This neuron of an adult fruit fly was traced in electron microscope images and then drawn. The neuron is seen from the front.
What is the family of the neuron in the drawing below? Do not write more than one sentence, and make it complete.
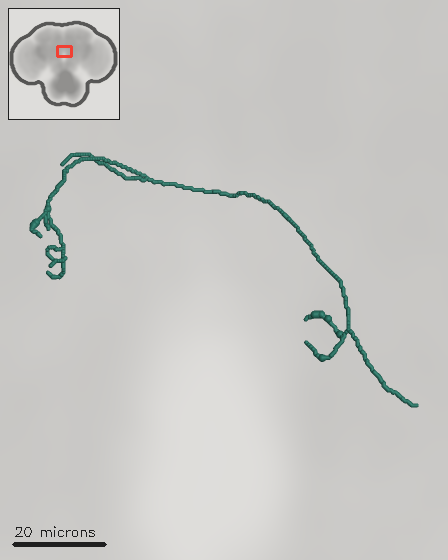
Family class olfactory is where this neuron is grouped.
